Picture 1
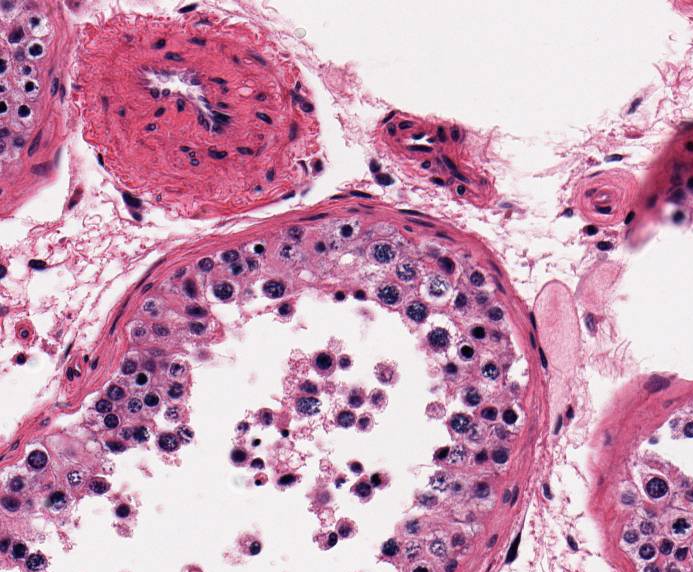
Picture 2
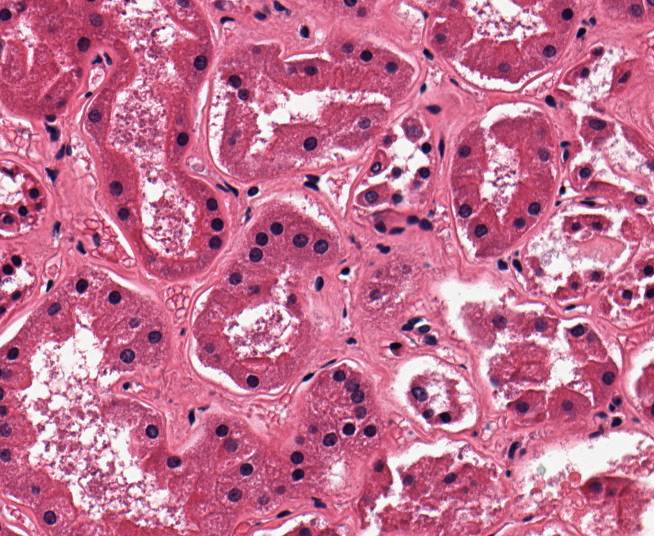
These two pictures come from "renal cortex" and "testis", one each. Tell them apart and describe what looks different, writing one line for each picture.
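Site of picture 1: testis. The tubule is lined by a stratified epithelium several cells thick.
Site of picture 2: renal cortex. Each tubule is lined by a single layer of cuboidal to low columnar cells.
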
